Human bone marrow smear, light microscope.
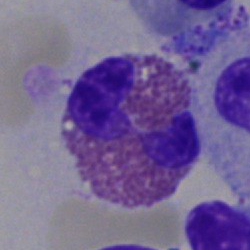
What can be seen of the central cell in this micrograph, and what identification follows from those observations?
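Two lobes make up the nucleus, one at the upper left and the other at the lower right, as I see it. Coarse pinkish-purple granules pack the cytoplasm. It is an eosinophil.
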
